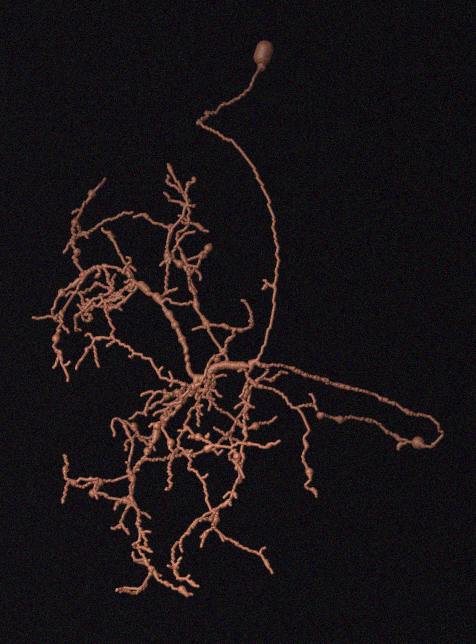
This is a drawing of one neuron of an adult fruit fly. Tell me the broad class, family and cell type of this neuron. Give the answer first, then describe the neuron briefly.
Its broad class is nerve-cord intrinsic neuron. The family is hemilineage 04B. The cell type is IN04B095. The cell body is at the top of the picture. In this view it is taller than it is wide.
